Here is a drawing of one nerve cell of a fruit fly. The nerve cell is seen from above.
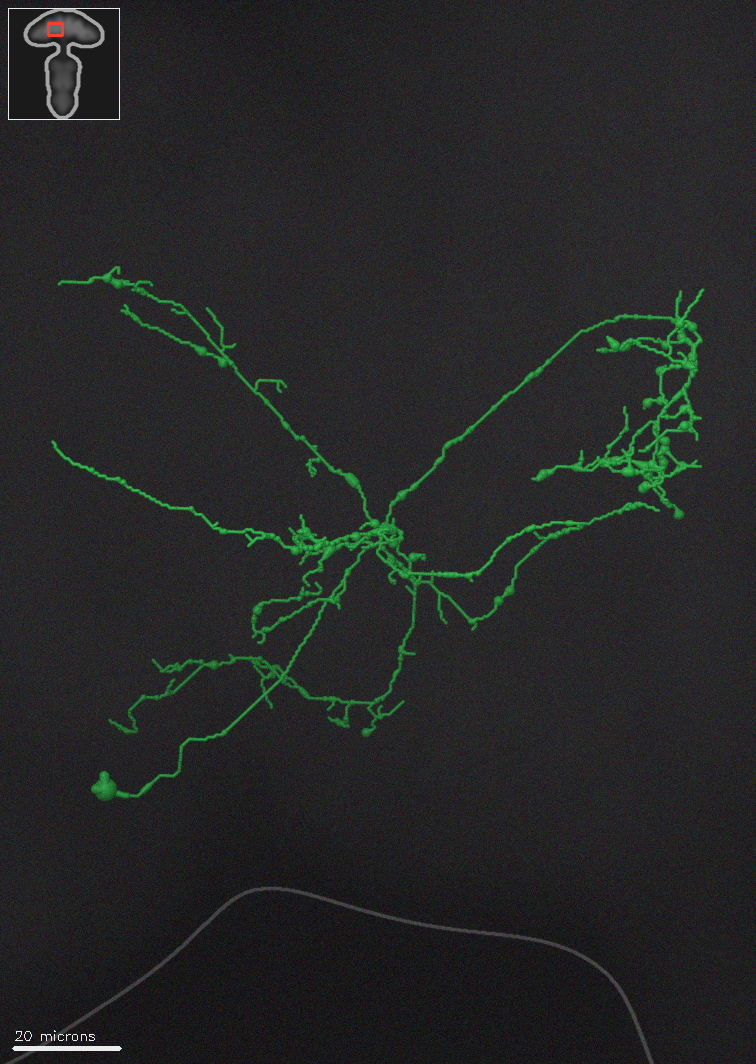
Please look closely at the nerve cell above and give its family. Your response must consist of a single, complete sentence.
The nerve cell counts as part of family hemilineage CLp2.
